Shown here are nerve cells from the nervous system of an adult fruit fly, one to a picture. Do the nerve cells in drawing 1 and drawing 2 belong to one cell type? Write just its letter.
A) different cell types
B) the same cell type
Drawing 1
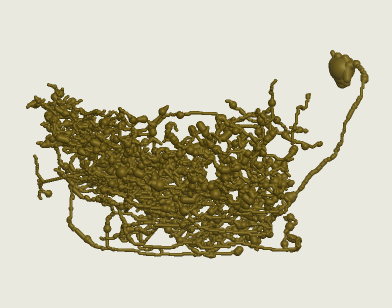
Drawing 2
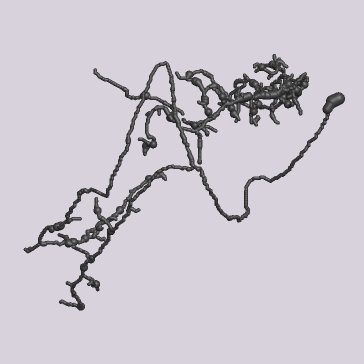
A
